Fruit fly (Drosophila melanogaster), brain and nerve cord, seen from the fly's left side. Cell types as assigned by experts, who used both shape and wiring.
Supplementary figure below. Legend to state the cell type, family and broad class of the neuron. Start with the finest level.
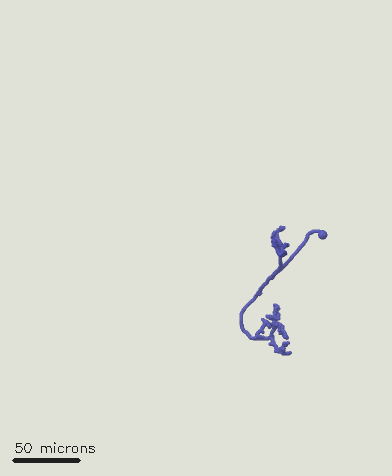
PS241; hemilineage DM4_ventral; central-brain intrinsic neuron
